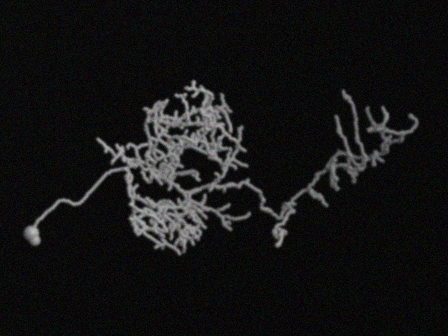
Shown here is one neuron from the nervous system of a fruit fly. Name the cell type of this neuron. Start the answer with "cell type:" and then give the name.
cell type: INXXX365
